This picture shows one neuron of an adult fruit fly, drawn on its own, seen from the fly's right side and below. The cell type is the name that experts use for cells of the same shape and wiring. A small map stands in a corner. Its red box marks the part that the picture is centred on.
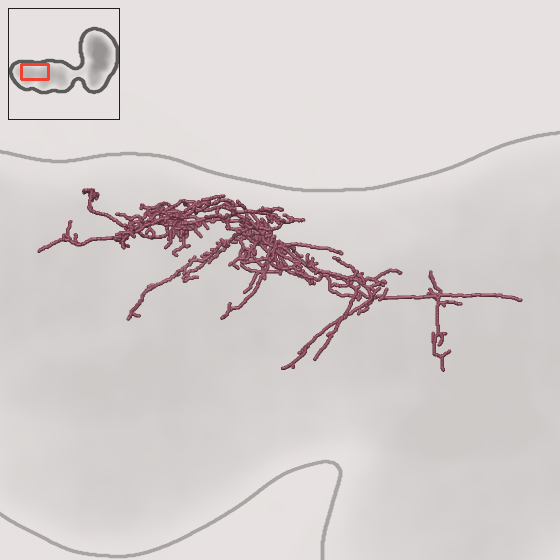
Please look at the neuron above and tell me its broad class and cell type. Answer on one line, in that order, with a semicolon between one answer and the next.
nerve-cord intrinsic neuron; INXXX261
